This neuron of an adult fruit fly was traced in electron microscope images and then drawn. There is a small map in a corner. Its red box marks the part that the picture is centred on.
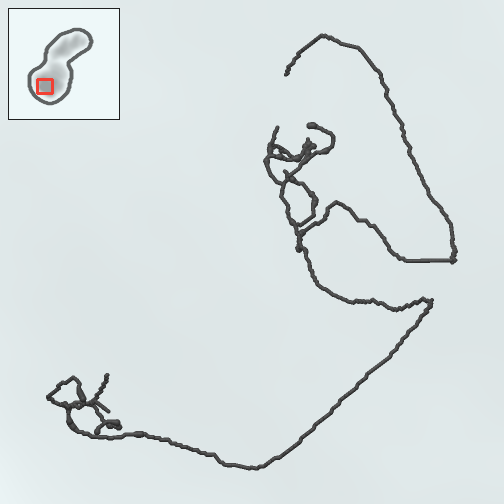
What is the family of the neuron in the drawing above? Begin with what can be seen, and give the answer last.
The drawing shows no cell body. There are a dozen or fewer branch ends. Its broad class is sensory neuron entering the brain. Its family is called class olfactory.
